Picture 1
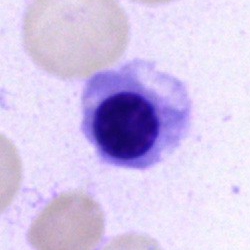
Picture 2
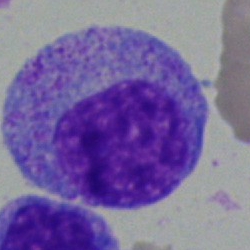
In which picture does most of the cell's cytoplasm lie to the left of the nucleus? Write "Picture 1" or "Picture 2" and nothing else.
Picture 2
